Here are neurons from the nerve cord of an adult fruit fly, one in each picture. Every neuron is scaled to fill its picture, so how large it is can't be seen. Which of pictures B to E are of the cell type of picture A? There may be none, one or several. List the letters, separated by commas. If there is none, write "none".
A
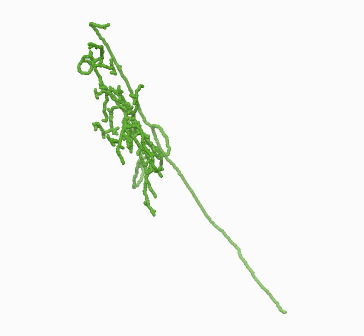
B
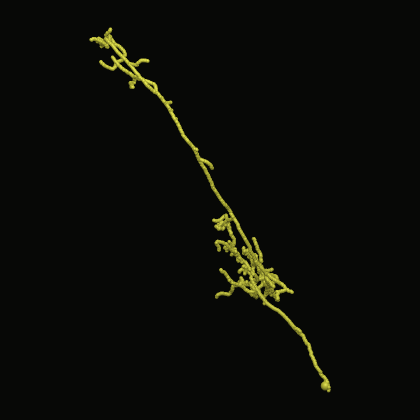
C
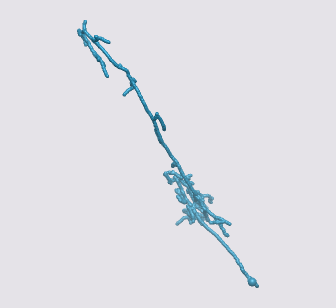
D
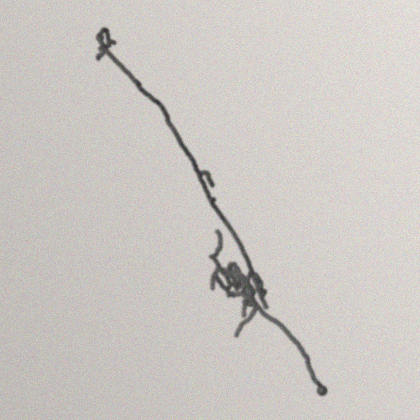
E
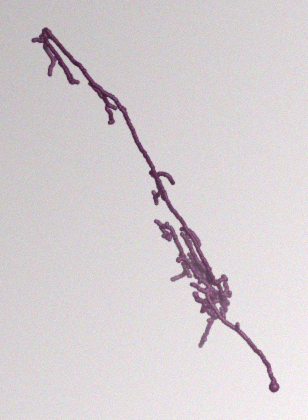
none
